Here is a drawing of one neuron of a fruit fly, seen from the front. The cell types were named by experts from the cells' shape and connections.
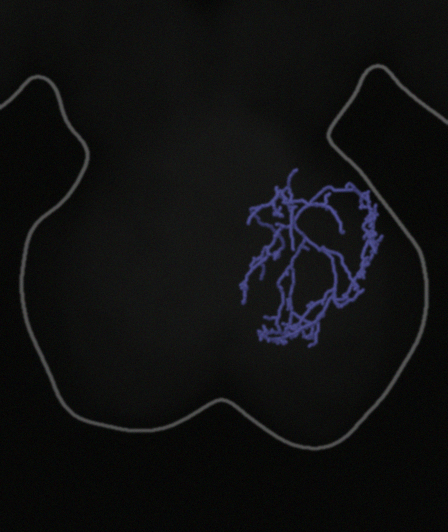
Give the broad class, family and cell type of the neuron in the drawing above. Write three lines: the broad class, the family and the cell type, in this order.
nerve-cord intrinsic neuron
hemilineage 03A
IN03A070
